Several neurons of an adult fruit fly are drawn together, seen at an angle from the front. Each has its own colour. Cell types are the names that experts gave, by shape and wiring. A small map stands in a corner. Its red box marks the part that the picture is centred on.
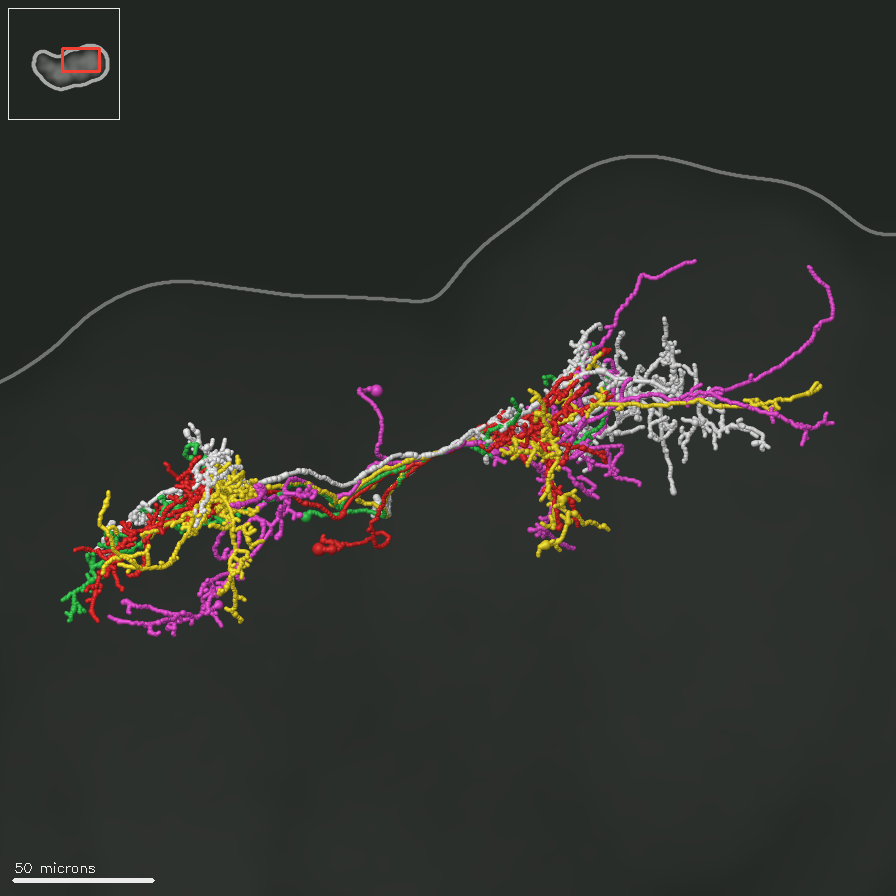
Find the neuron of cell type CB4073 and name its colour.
magenta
